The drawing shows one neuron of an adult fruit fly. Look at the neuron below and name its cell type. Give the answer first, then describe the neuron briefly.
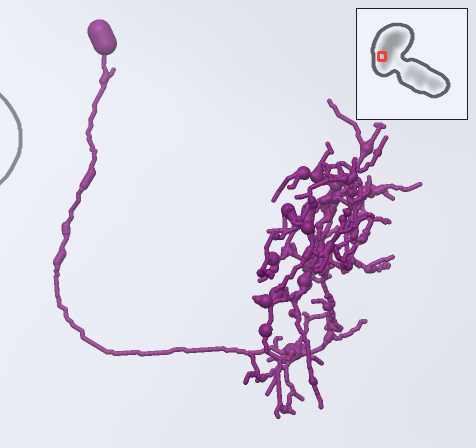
The cell type is Cm3. This is an optic-lobe intrinsic neuron. It is in the brain and does not reach the nerve cord. The cell body is at the upper left of the picture. The picture shows dozens of branch ends.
